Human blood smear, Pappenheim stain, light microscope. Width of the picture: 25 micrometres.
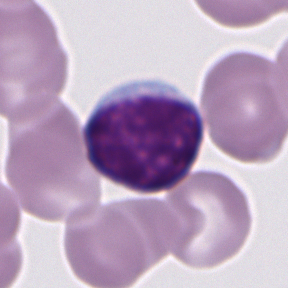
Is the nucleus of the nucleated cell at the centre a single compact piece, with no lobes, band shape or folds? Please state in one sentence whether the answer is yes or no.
Yes, its nucleus forms a single compact mass of round, oval or kidney shape.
